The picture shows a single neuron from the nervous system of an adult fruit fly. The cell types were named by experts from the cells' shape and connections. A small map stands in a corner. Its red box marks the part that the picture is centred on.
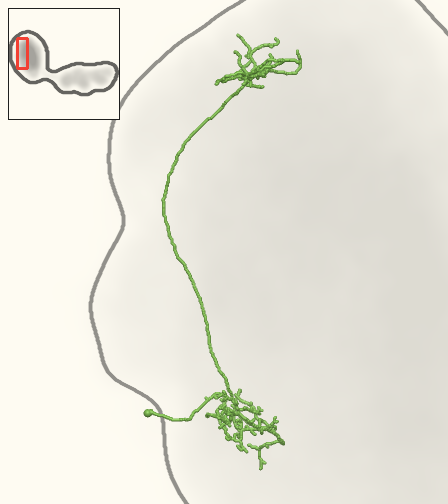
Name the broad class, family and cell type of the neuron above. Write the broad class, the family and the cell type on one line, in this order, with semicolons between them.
central-brain intrinsic neuron; hemilineage FLAa2; SMP733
